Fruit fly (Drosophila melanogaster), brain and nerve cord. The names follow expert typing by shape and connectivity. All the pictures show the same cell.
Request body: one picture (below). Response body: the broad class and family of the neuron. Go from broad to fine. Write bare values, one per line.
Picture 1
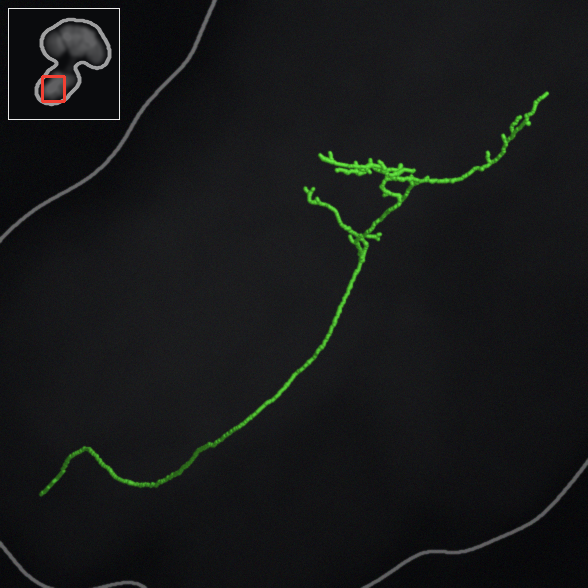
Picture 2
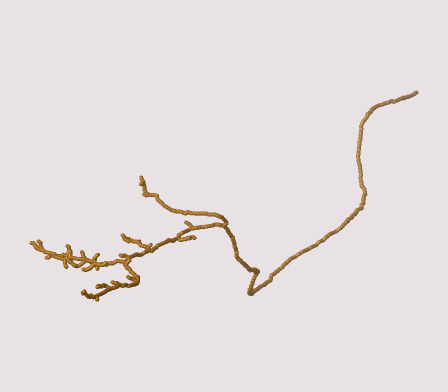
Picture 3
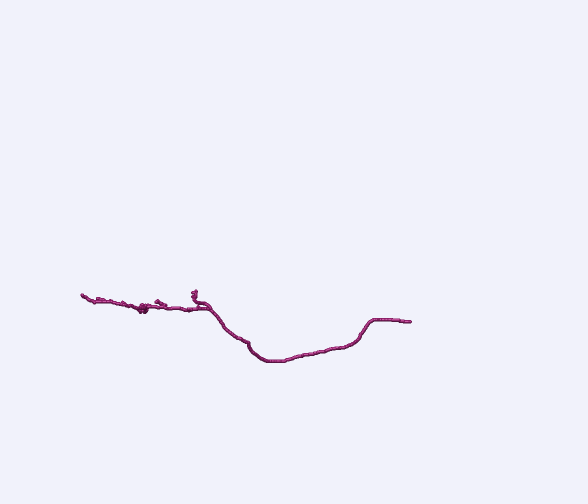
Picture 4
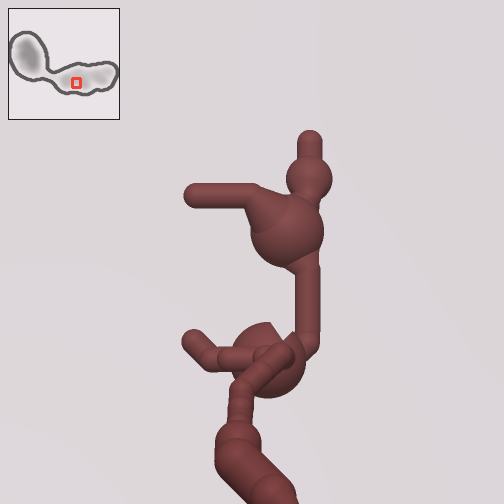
sensory neuron entering the nerve cord
class mechanosensory tactile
